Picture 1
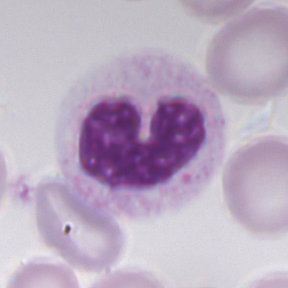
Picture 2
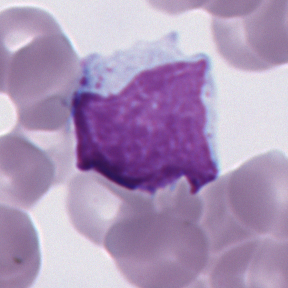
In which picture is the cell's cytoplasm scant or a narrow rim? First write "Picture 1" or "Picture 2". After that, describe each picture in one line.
Picture 2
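In picture 1: A wide rim of pale pinkish-lilac cytoplasm surrounds the nucleus.
In picture 2: The nucleus fills most of the cell, with the cytoplasm lying mainly as a band along its upper side.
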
